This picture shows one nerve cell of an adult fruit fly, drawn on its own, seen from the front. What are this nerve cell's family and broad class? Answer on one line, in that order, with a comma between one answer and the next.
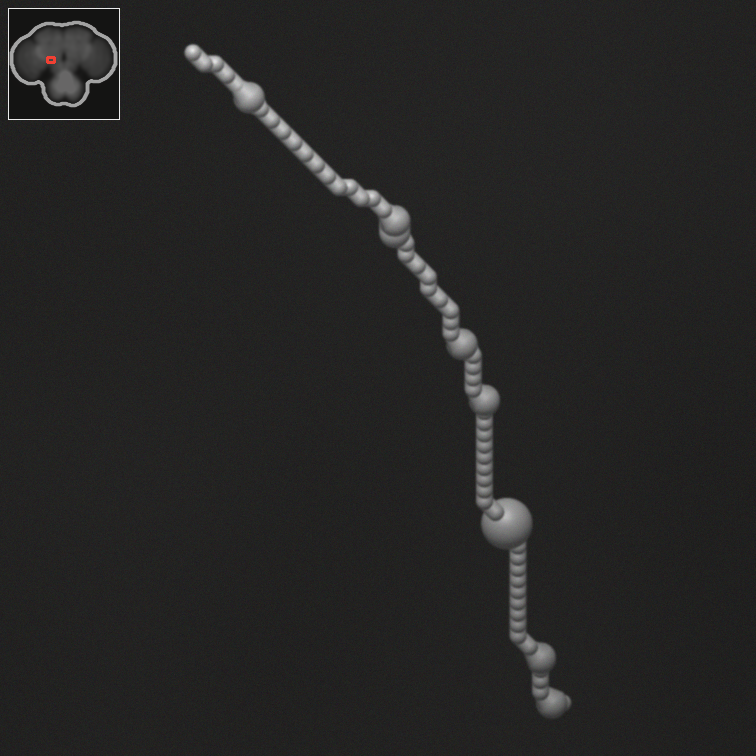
class mechanosensory, sensory neuron entering the brain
